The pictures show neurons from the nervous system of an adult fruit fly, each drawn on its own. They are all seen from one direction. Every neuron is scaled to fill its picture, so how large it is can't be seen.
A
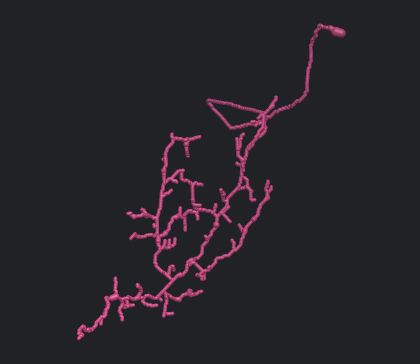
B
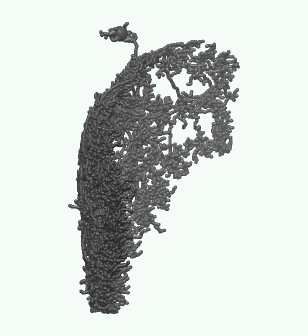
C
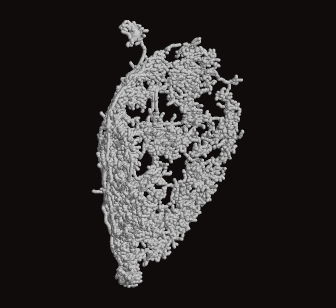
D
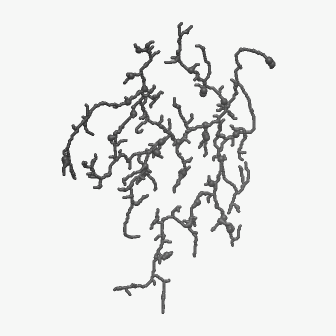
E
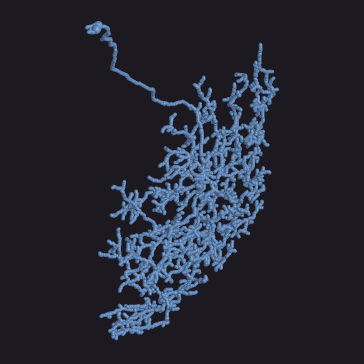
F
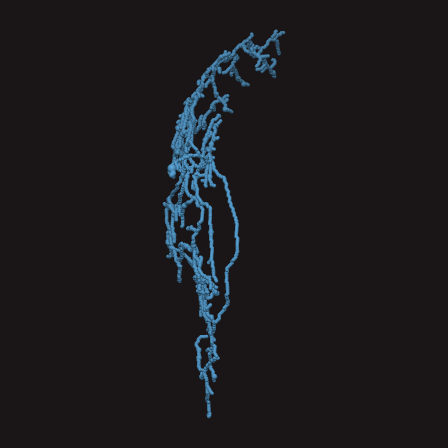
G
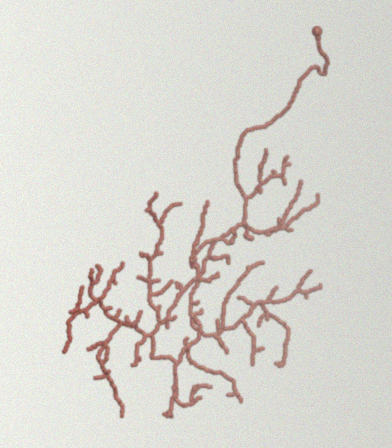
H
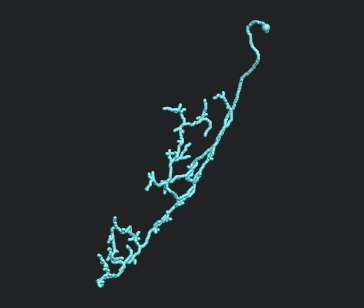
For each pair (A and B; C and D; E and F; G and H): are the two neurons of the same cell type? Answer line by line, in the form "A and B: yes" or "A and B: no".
A and B: no
C and D: no
E and F: yes
G and H: yes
